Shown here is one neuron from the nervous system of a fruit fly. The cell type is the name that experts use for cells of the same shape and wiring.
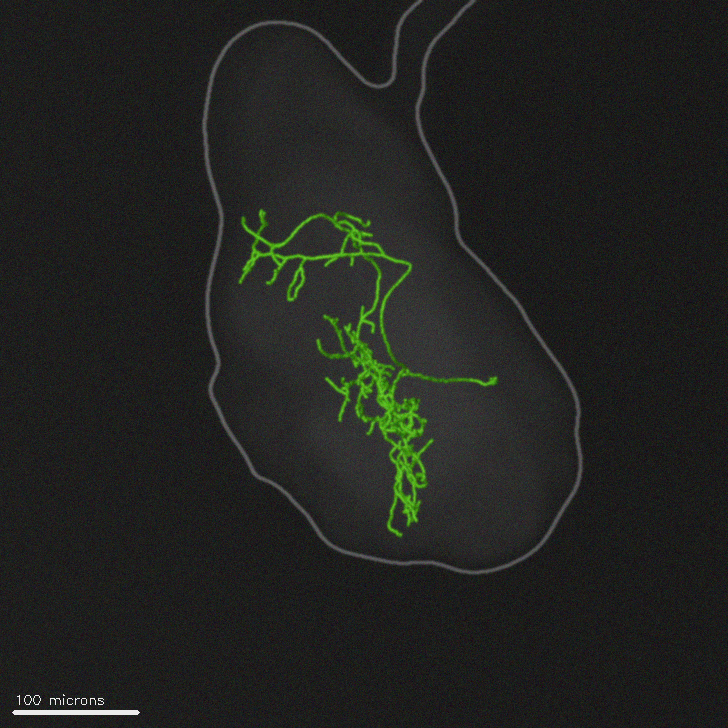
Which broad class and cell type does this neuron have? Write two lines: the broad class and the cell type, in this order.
central-brain intrinsic neuron
ICL002m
